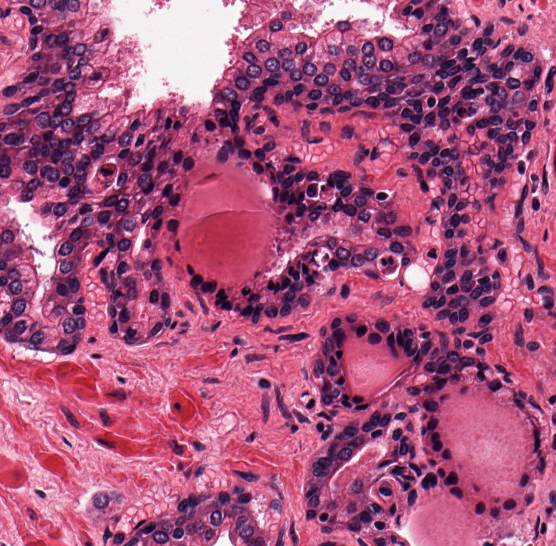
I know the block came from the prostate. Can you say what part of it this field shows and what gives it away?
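That's prostatic gland. Look at the lumens: several are filled by rounded masses of even pink material, with dark nuclei forming a close rim around them.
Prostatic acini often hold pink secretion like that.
Crowded small glands and nests take up most of the field, and pink fibrous stroma with scattered spindle-shaped nuclei is confined to the lower left.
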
